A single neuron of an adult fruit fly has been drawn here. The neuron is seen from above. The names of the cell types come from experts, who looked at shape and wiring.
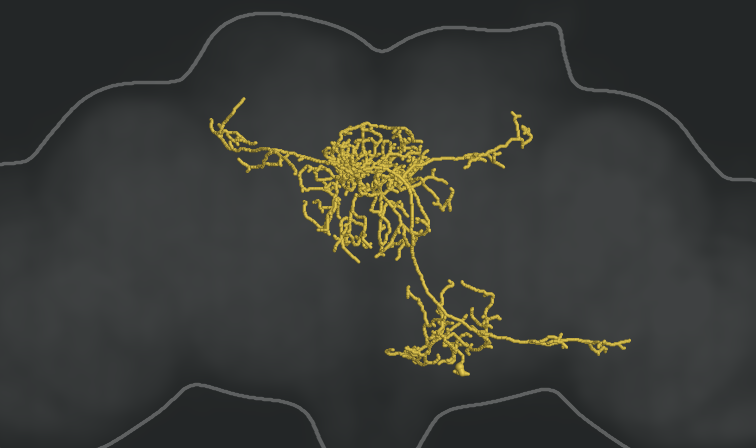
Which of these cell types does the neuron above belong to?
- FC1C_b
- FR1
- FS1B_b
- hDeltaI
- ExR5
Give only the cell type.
ExR5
